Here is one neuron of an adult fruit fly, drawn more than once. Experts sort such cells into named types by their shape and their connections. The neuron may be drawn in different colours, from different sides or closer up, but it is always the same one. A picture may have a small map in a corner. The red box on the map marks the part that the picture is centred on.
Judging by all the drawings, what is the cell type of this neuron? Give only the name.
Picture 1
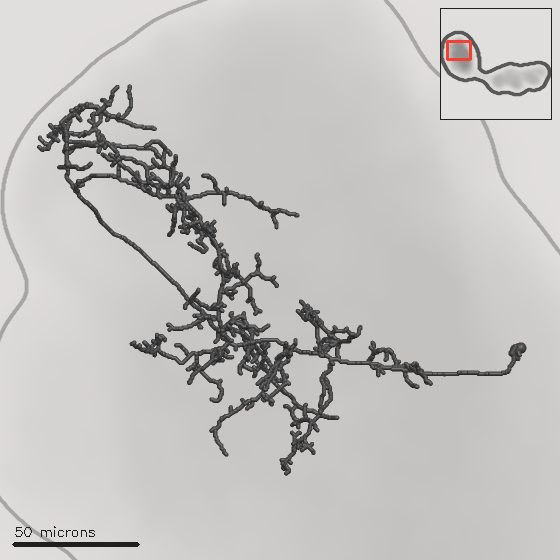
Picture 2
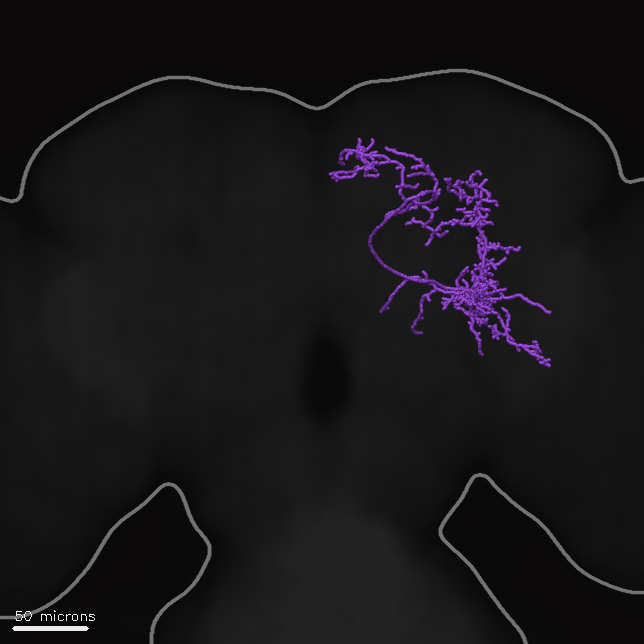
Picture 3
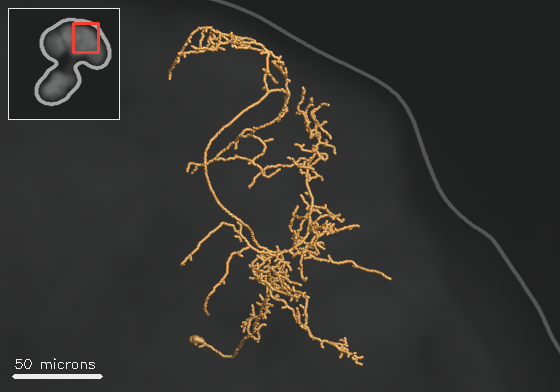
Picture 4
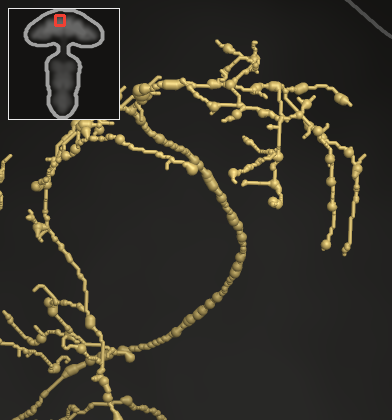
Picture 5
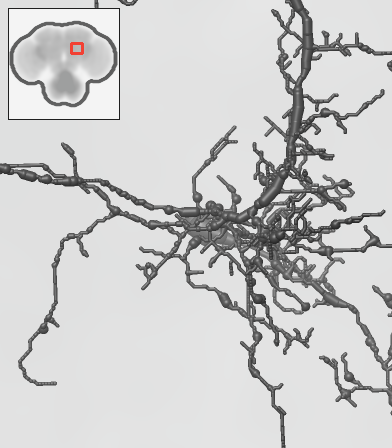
aIPg_m1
